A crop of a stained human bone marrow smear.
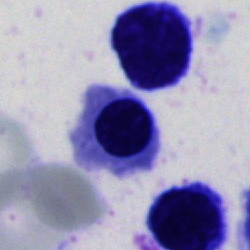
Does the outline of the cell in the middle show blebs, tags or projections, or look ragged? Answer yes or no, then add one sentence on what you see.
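Yes. The cell outline is irregular, with small angular projections along its edge.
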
